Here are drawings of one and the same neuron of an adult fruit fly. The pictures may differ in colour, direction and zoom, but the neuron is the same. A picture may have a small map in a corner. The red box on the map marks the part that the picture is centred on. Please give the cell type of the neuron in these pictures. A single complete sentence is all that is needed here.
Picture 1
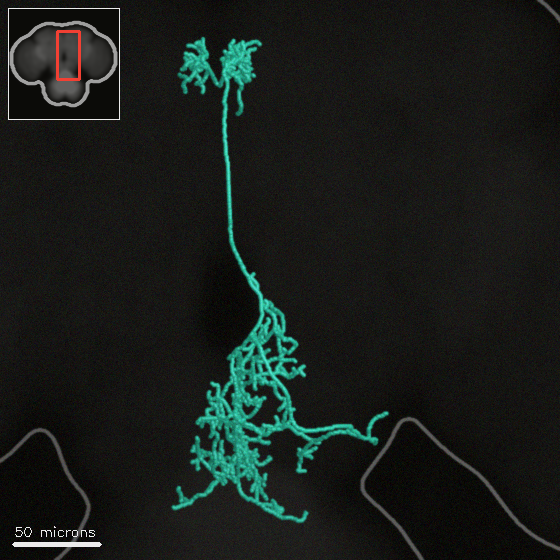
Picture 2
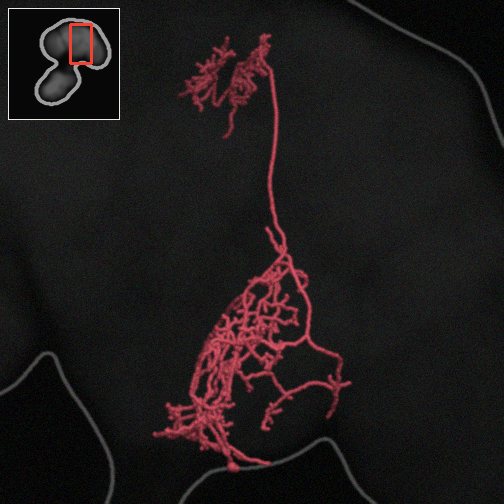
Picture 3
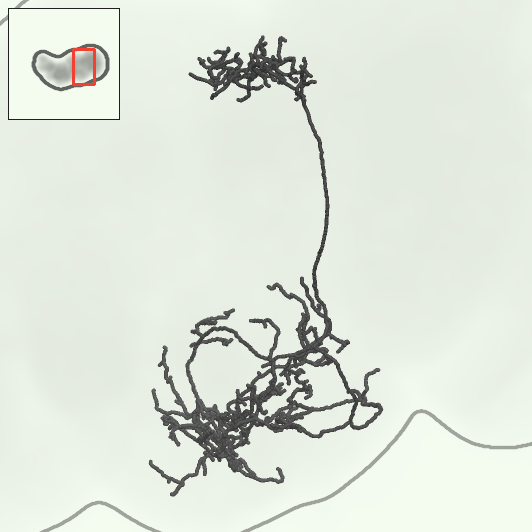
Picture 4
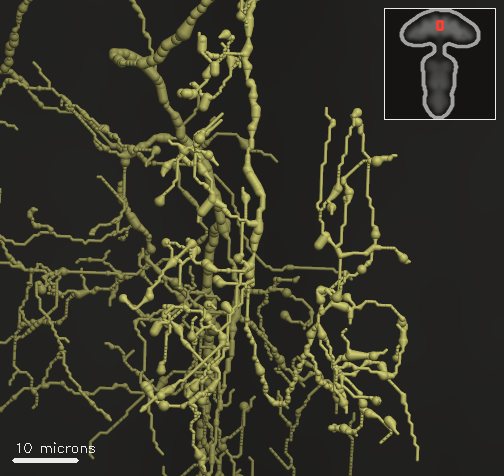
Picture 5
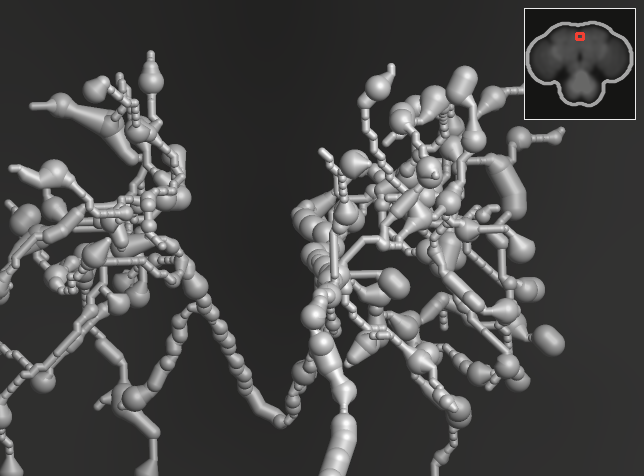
This neuron is typed as GNG101.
